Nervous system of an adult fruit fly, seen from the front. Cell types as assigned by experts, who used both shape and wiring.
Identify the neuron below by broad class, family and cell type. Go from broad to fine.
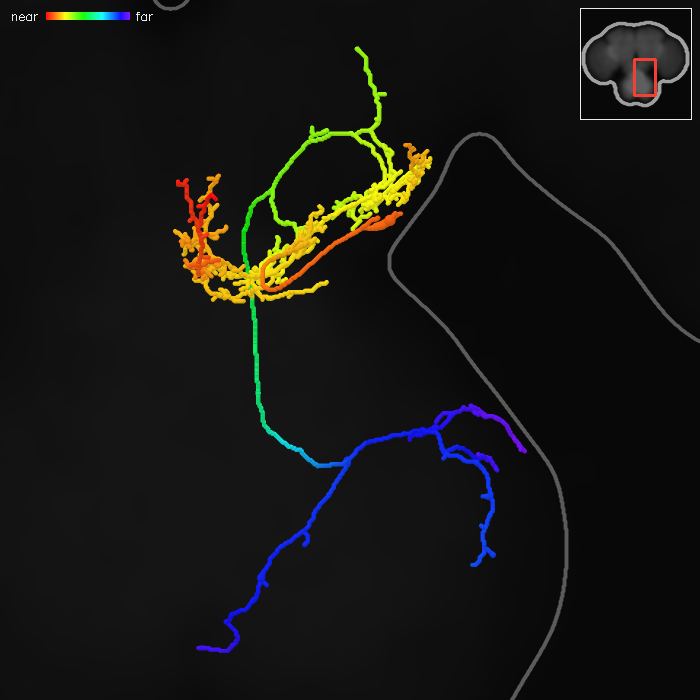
descending neuron; hemilineage MX12; DNge019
